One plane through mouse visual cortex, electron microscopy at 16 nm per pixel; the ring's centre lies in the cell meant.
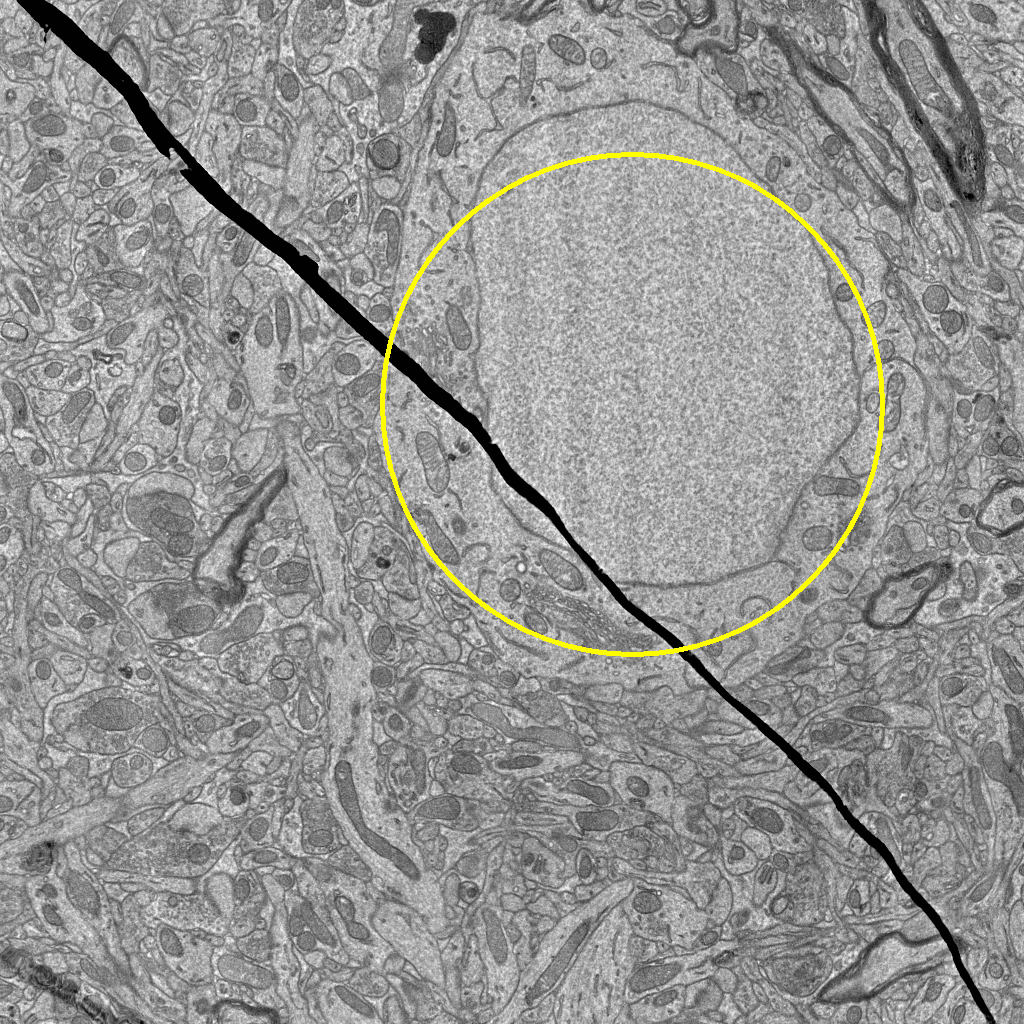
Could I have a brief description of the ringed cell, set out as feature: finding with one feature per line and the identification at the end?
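Nucleus: large and rounded, lying wholly within the picture.
Envelope: smooth all round, no deep infoldings.
Chromatin: fine, pale and evenly spread, no dark clumps along the envelope.
Cytoplasm: below the nucleus, see a stack of curved membranes.
Name: excitatory neuron.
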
